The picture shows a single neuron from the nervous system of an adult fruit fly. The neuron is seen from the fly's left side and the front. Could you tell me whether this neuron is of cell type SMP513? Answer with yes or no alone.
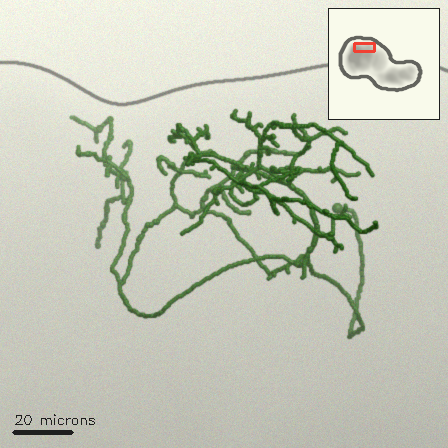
no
